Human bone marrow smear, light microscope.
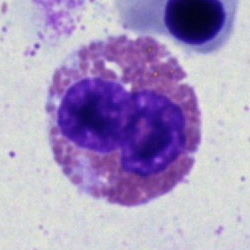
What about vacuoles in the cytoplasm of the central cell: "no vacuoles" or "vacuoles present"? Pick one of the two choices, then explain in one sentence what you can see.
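Vacuoles present. A small clear vacuole lies in the cytoplasm just above the nucleus.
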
